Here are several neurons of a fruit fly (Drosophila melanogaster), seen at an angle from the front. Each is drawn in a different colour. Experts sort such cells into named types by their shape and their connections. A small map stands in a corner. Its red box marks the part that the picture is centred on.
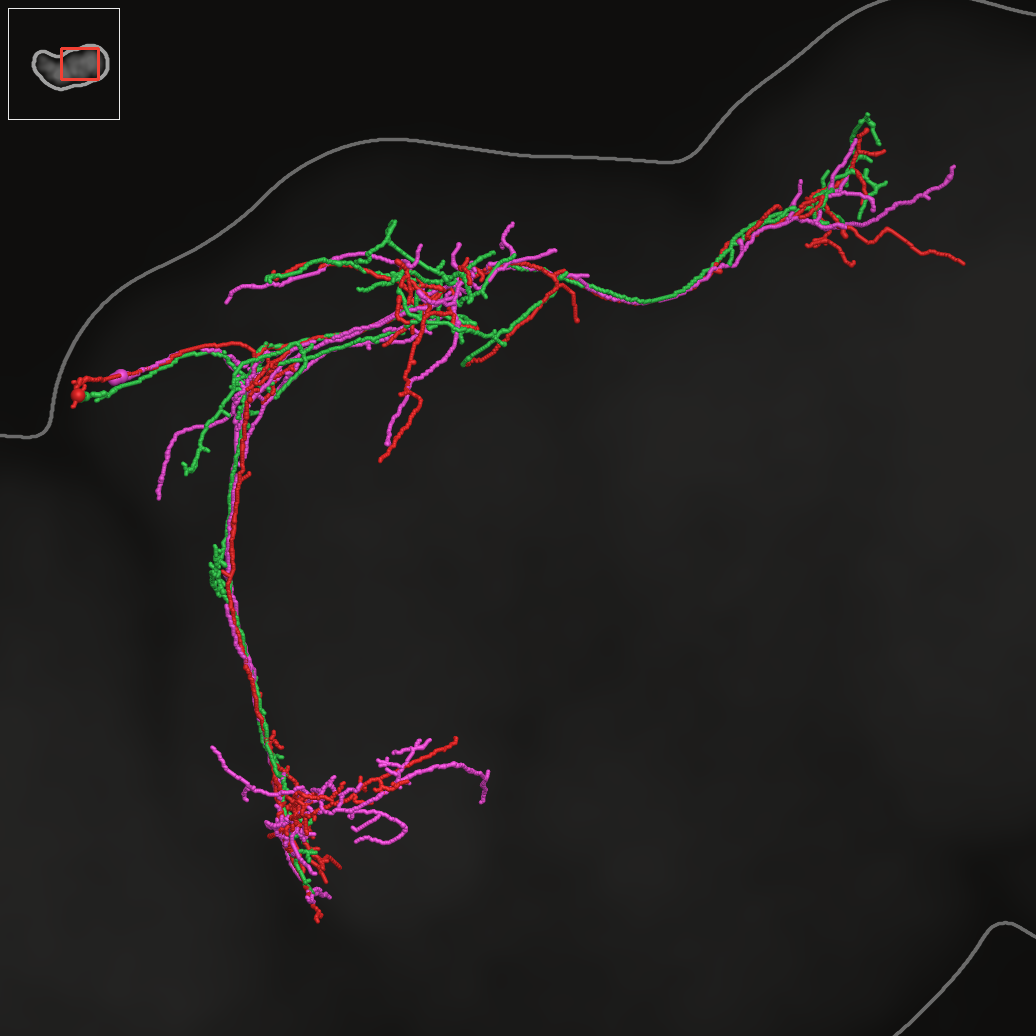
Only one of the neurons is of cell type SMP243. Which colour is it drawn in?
green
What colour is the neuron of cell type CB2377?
magenta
